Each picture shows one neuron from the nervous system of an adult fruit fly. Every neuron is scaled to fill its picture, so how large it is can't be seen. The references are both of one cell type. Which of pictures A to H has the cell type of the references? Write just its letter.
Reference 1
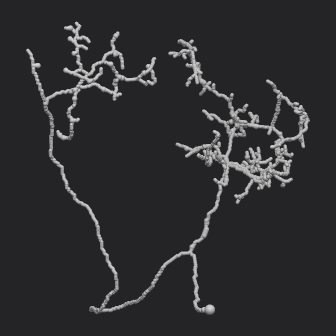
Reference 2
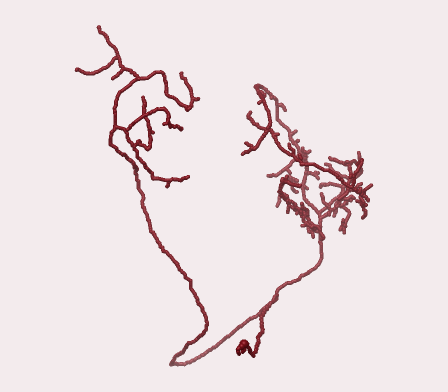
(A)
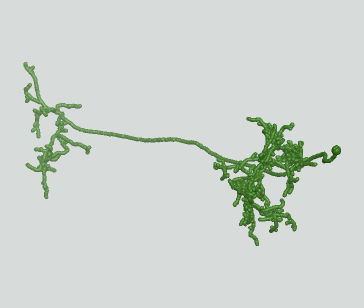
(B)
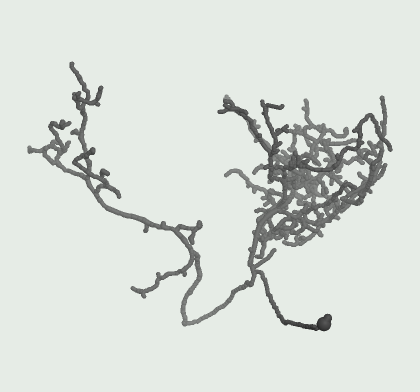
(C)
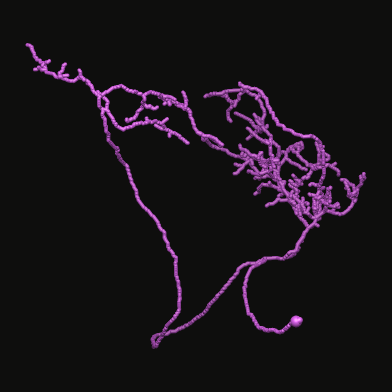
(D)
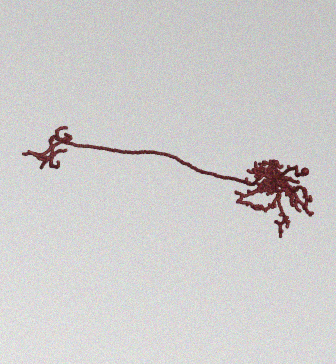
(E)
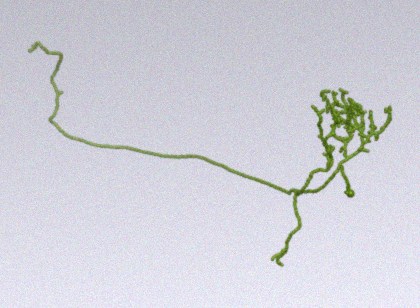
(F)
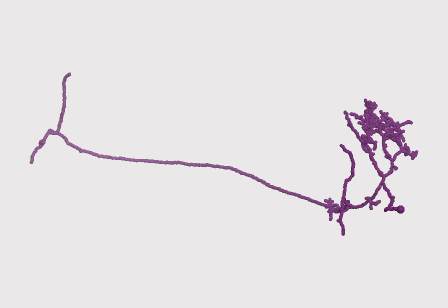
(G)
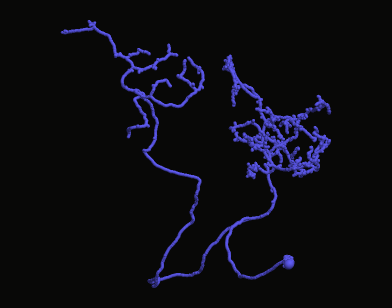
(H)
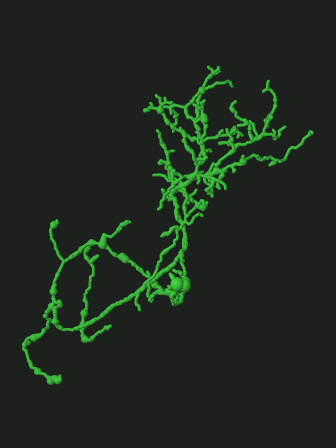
G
